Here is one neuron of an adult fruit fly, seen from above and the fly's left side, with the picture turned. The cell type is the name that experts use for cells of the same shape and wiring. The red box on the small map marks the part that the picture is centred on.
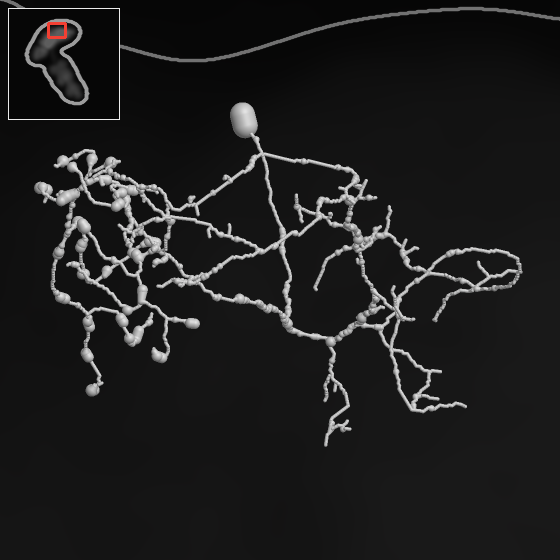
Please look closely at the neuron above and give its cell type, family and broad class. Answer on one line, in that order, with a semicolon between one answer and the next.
CRE065; hemilineage CREl1; central-brain intrinsic neuron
